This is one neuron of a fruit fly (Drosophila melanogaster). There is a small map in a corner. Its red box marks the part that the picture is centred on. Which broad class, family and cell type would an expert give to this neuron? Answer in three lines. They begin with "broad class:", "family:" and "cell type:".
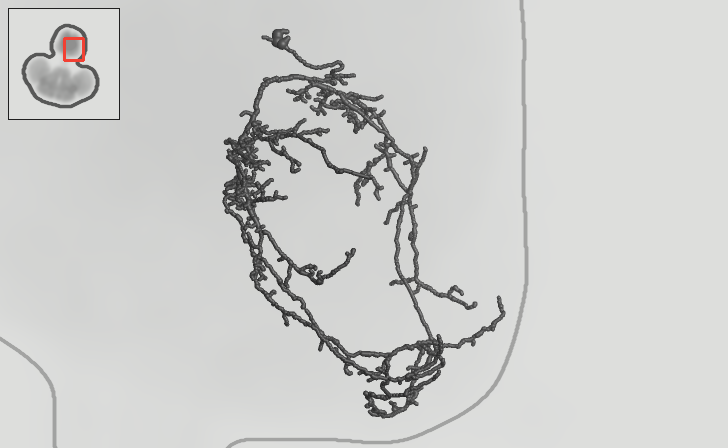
broad class: nerve-cord intrinsic neuron
family: hemilineage 04B
cell type: IN04B034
